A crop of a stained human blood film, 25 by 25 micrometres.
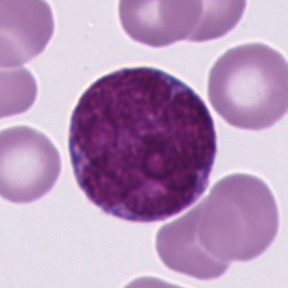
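Myeloblast at the centre of a stained smear of peripheral blood. Notice first that its outline is smooth and round. Just right of the nucleus centre, you can find a pale round nucleolus. The rim of cytoplasm is deep blue, and you will see it best along the lower left edge of the cell.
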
